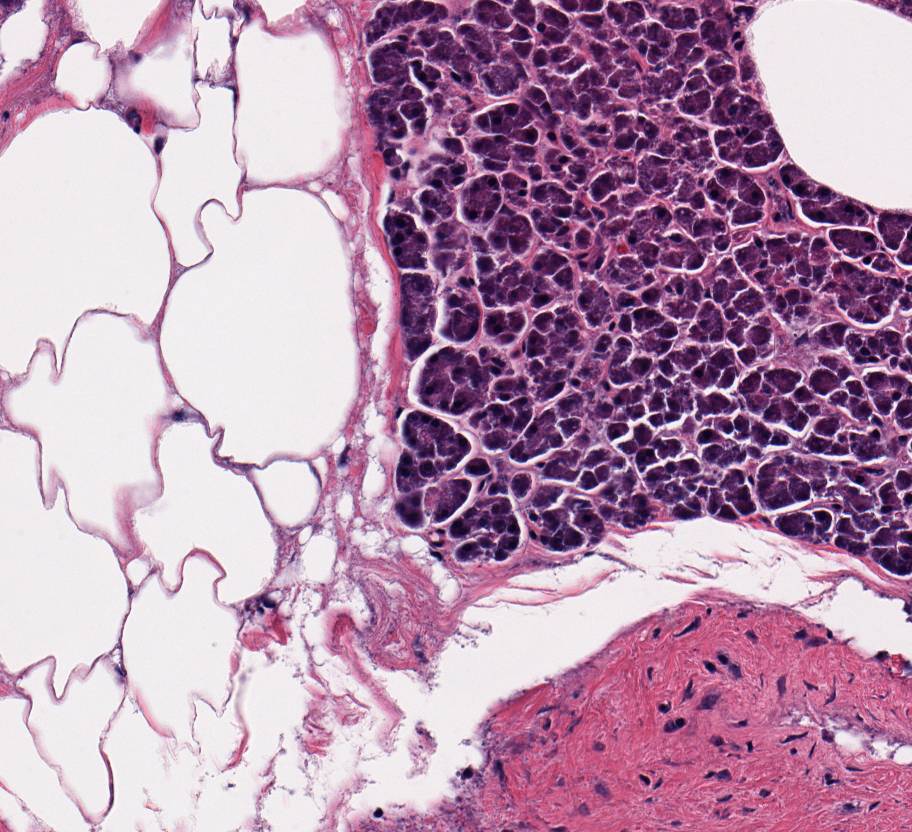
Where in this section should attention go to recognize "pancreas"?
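Fat fills the left of the field, a densely cellular purple lobule the upper right, and pink fibrous tissue the lower right. The lobule goes with pancreas: its cells are packed into many small rounded clusters parted by thin white clefts.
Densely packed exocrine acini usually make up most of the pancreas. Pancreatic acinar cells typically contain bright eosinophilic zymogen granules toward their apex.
What sits less easily is that these cells have deeply purple-staining cytoplasm. The pink tissue consists of wavy fibres with scattered elongated dark nuclei.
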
